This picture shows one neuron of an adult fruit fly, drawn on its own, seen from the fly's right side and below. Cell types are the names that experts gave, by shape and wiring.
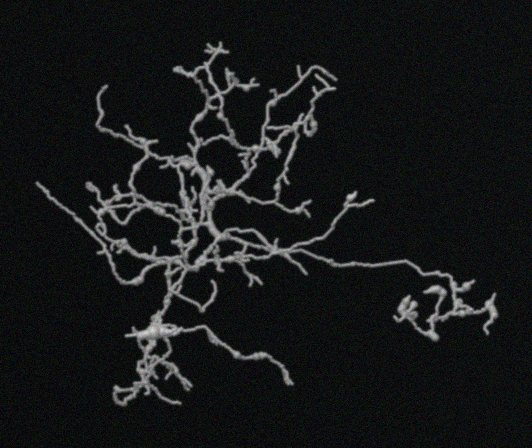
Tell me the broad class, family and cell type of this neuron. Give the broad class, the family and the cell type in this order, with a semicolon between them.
nerve-cord intrinsic neuron; hemilineage 04B; IN04B070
